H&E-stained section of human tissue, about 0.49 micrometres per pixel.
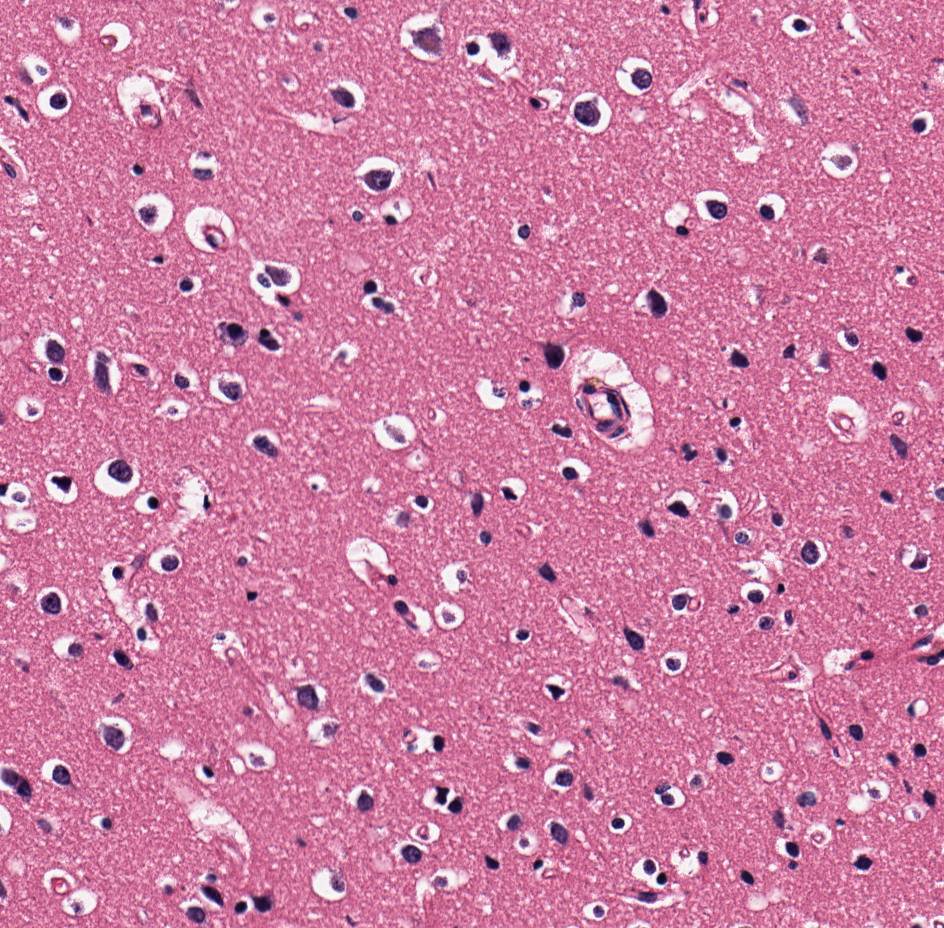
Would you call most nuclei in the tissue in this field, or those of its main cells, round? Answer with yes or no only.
Yes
